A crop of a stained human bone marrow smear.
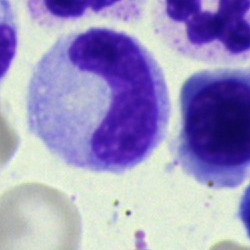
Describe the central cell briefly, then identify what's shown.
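Start with the outline: it's round and smooth. Now look at the nucleus, curved like a horseshoe with its hollow side facing left, and notice that it sits toward the right side of the cell. Around it there's plenty of pale lilac cytoplasm. What you're looking at is a band neutrophil.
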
